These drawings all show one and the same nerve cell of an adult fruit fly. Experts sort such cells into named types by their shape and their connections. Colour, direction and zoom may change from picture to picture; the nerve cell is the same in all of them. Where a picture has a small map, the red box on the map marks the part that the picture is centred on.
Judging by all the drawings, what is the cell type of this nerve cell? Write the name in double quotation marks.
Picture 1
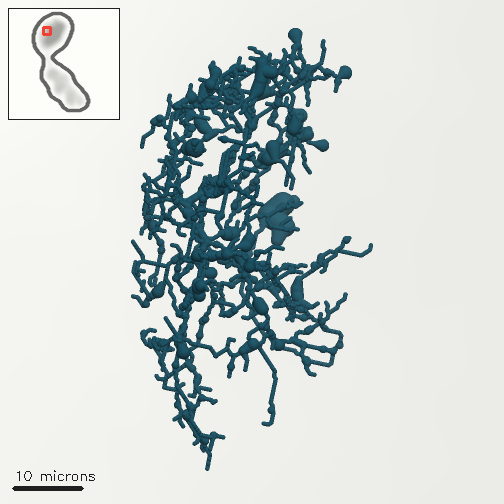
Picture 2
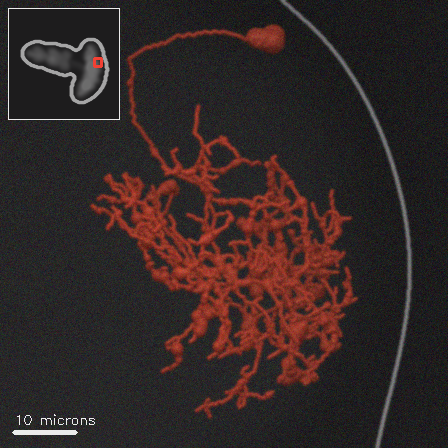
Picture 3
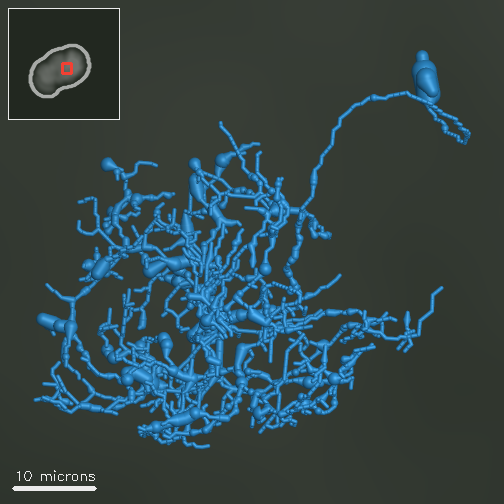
"CB3373"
